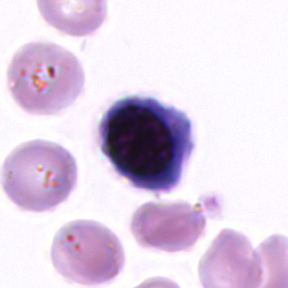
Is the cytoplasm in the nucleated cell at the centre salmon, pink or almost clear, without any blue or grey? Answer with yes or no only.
No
